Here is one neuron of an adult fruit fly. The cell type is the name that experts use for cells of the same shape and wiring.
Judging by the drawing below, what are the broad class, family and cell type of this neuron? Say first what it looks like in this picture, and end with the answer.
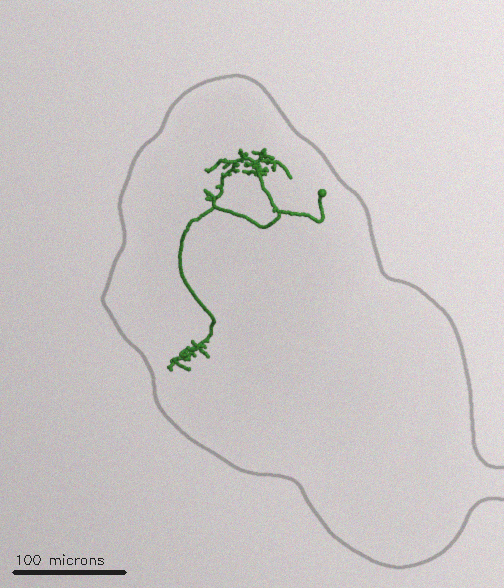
By the scale bar it is about 200 microns tall in this view. In this view it is taller than it is wide. It is a central-brain intrinsic neuron. Its family is hemilineage SMPpv1. It is of cell type CB0975.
